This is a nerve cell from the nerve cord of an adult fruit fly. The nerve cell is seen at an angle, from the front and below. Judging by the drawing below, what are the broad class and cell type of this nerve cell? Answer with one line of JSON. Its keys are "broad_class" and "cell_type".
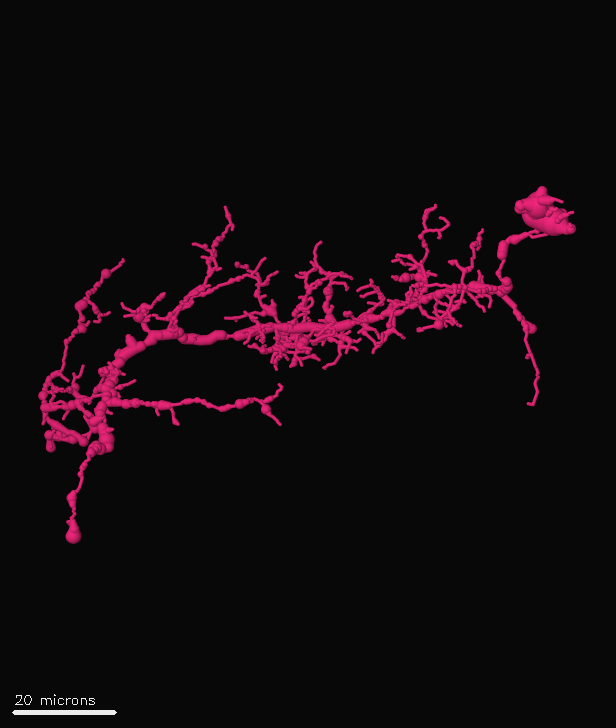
{"broad_class": "motor neuron of the nerve cord", "cell_type": "Acc. tr flexor MN"}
